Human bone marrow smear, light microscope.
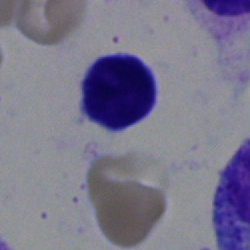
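Lymphocyte from a stained bone marrow smear, the cell in the middle. The nucleus fills almost the whole of the cell, with at most a very thin rim of cytoplasm around it. No nucleoli are seen in the nucleus, and no granules are visible within the cell.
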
